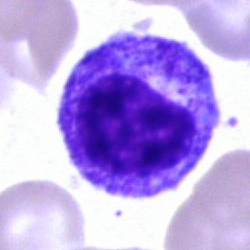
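Myelocyte, the central cell in a stained human bone marrow smear. Its nucleus lies off-centre toward the lower left and has a shallow indentation on its upper right side. The chromatin is dark purple and clumped into patches. The cytoplasm forms a moderate rim, widest at the upper right.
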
